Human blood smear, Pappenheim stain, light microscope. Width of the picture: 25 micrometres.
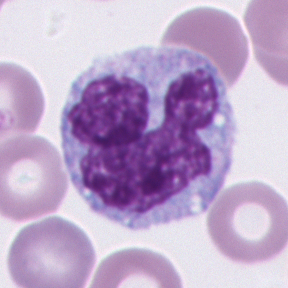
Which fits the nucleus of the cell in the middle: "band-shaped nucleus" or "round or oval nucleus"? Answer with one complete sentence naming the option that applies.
In this cell, the nucleus is a bent band with no separate lobes.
